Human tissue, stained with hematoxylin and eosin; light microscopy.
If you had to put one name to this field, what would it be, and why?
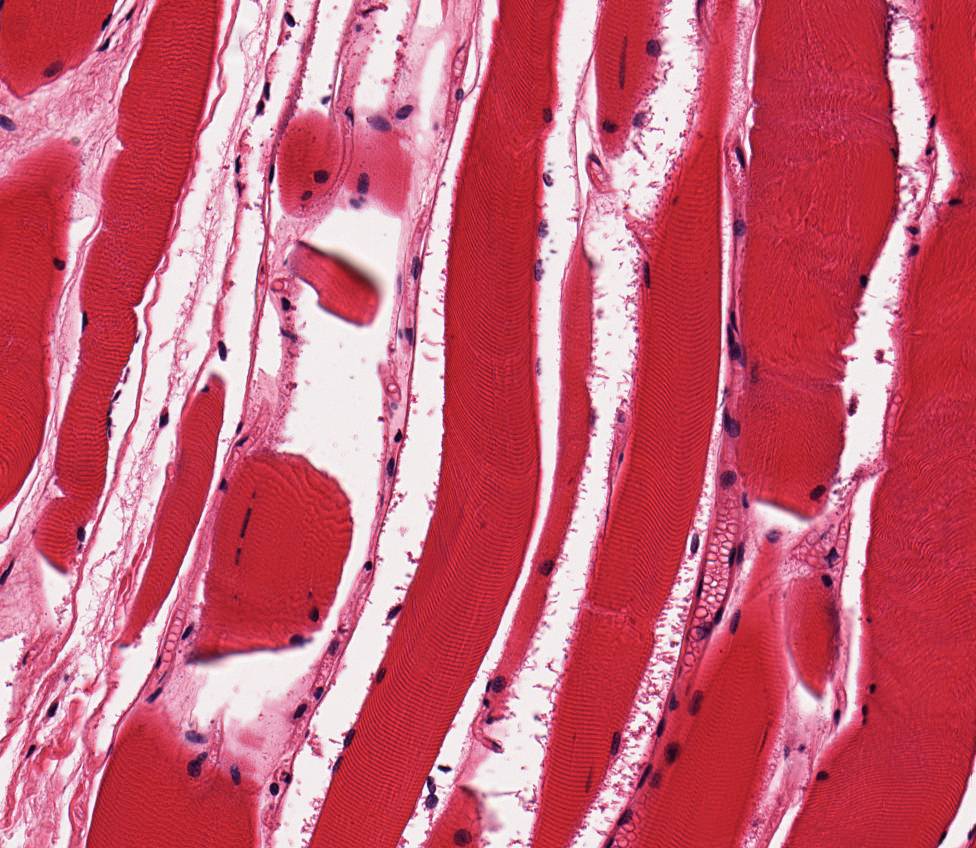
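It's skeletal muscle. The fibres carry fine, regular cross-striations along their length, and their dark, flattened nuclei sit at the edges, just under the surface.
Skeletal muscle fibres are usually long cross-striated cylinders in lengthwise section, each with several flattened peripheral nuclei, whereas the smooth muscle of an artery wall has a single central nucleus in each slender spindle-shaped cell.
Here the long, unbranched-looking fibres lie side by side, running nearly vertically with a tilt from lower left to upper right, and their cytoplasm stains a deep, intense red.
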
